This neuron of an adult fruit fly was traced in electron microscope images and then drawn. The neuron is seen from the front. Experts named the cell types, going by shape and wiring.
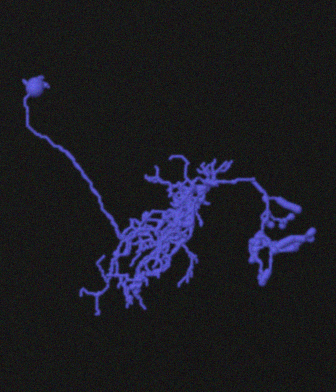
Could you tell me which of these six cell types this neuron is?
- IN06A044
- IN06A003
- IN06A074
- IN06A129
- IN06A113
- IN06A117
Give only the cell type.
IN06A117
